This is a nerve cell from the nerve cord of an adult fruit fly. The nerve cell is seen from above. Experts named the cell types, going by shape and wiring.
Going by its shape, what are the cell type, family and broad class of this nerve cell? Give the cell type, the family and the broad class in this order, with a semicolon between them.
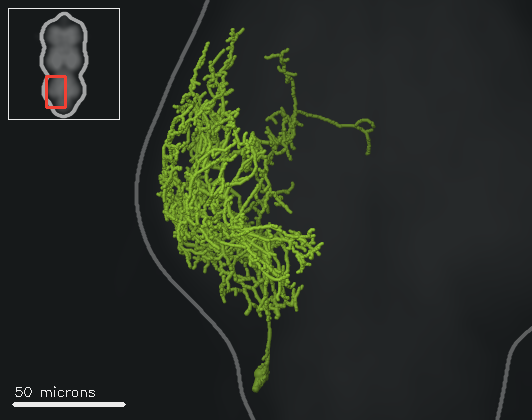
IN13A006; hemilineage 13A; nerve-cord intrinsic neuron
